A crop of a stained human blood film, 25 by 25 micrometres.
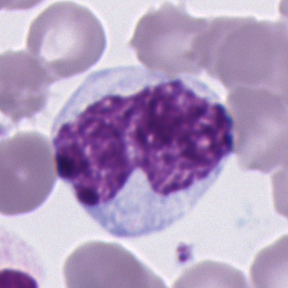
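Monocyte, the cell in the middle of this stained peripheral blood smear. Its nucleus, about 16 by 10 micrometres, spans nearly the full width of the cell, with an indentation that opens toward the bottom. The pale grey-blue cytoplasm is widest below the nucleus, within the indentation.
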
